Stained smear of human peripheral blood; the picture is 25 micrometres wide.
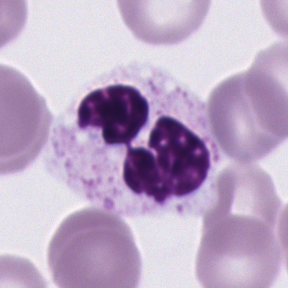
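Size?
About 15 by 12 micrometres.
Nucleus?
Two main lobes, upper left and lower right; chromatin dense, dark purple, coarsely clumped.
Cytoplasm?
Pale, nearly colourless, with fine pinkish-violet granules scattered through it.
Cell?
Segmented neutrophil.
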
